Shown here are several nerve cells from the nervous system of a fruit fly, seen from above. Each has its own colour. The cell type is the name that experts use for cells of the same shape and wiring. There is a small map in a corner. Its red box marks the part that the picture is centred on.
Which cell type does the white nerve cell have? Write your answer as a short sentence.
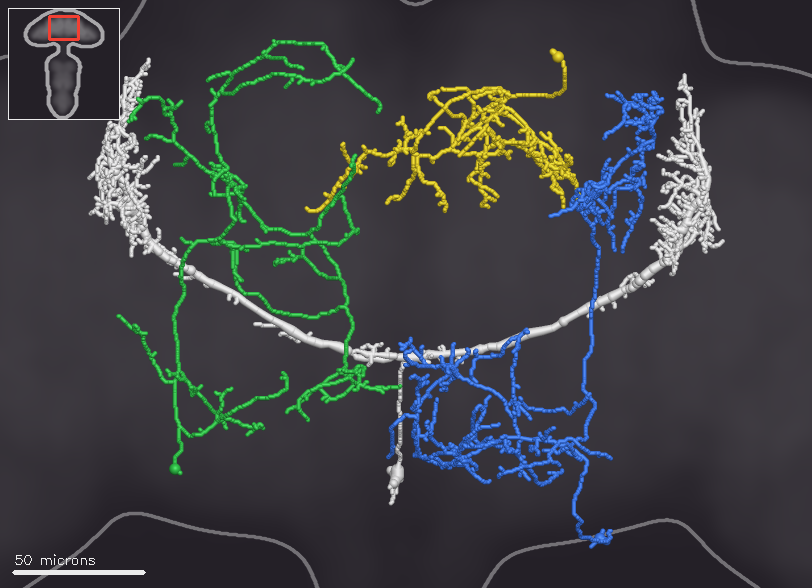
The cell type is SAD096.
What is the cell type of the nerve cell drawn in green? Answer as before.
The cell type is SIP135m.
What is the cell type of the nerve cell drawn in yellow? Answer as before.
The cell type is GNG261.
